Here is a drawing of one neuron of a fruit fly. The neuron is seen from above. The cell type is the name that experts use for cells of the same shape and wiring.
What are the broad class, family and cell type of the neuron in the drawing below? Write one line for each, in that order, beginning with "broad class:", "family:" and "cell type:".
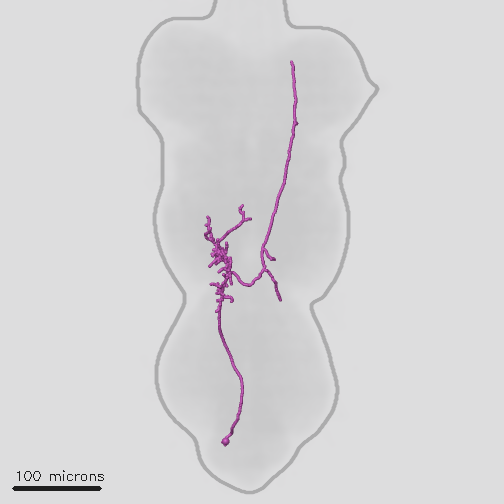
broad class: nerve-cord intrinsic neuron
family: hemilineage 06A
cell type: IN06A077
